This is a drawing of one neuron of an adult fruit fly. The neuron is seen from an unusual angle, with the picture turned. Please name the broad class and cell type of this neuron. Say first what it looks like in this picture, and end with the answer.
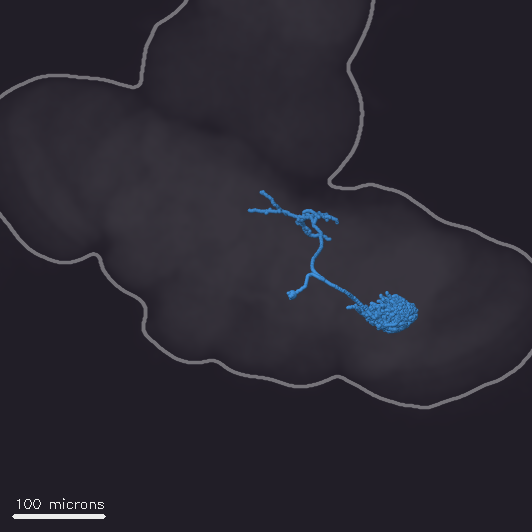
By the scale bar it is about 190 microns wide in this view. In this view it is about as wide as it is tall. Its broad class is central-brain intrinsic neuron. The cell type is AOTU014.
